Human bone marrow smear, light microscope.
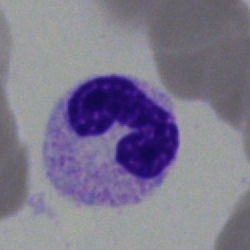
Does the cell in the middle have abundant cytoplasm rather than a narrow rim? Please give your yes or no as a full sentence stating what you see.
Yes, its nucleus is set within plentiful cytoplasm.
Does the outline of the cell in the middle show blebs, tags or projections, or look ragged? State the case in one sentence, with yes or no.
No, the cell is bounded by a smooth, even outline.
